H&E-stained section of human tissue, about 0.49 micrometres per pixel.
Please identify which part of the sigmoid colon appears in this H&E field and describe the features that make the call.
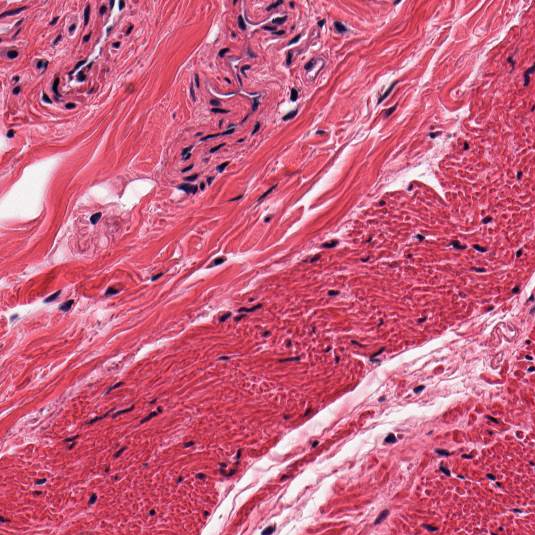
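Smooth muscle, you'll find, fills the lower and right part of the field in bundles. Notice that they stain a deeper pink than the dense collagenous connective tissue at upper left, which is paler and lies in wavy strands.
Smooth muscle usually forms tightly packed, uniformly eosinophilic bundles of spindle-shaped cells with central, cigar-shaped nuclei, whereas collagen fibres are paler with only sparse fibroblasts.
There is no epithelium, gland or fat cell anywhere here. The empty white clefts at upper left and lower right are only places where the tissue pulled apart.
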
